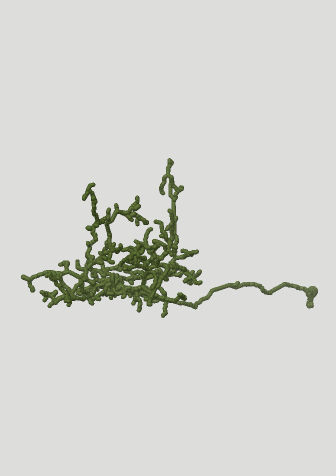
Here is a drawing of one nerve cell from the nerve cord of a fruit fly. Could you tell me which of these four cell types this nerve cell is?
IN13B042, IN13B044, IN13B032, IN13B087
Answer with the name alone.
IN13B042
